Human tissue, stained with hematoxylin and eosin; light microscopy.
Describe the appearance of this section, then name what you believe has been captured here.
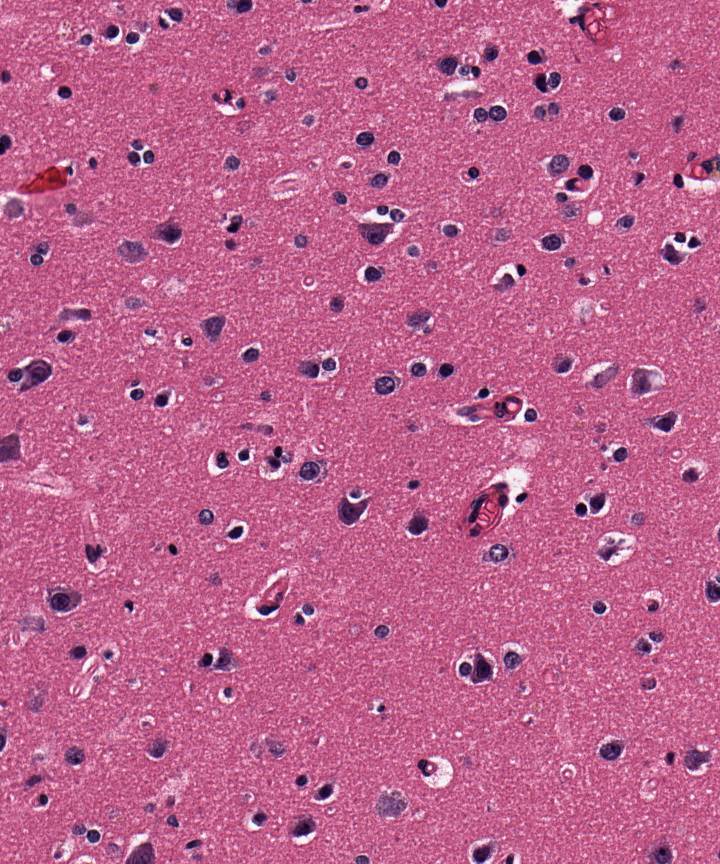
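Cells lie evenly in a uniform, finely granular pink background without organised units. Most numerous are small, round, dark nuclei with little visible cytoplasm; fewer, larger angular or triangular cells with purplish cytoplasm are interspersed. Epithelium, glands and fat cells are absent. It is cerebral cortex.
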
